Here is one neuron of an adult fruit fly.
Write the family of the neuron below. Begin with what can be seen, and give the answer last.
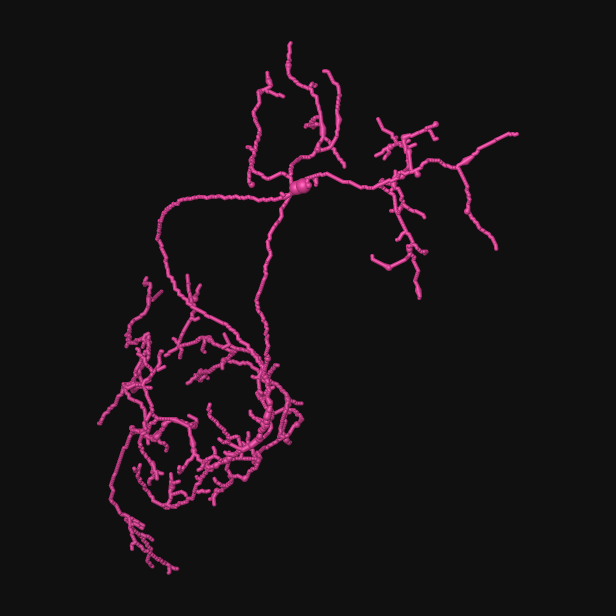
Dozens of branch ends can be seen. As drawn here it is taller than it is wide. Its broad class is central-brain intrinsic neuron. The family is hemilineage SLPpm3.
